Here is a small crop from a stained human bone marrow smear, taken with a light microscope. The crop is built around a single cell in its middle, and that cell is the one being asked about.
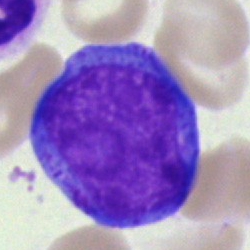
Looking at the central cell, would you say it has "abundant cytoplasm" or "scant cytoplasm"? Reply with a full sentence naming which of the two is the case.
Scant cytoplasm surrounds the nucleus of this cell.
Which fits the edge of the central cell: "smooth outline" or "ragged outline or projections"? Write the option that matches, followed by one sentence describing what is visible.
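Smooth outline. The cell surface has no projections.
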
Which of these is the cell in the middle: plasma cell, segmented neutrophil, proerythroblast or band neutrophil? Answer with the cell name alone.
proerythroblast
